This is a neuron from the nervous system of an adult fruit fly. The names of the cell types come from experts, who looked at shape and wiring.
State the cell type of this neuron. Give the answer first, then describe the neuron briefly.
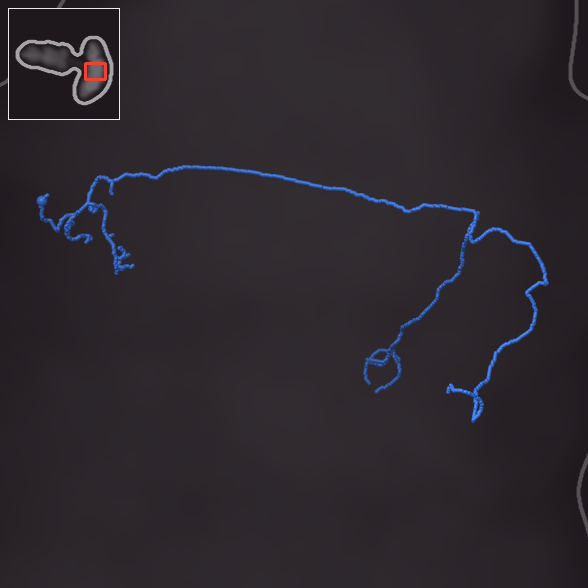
The cell type is KCab-m. Its broad class is central-brain intrinsic neuron. It lies in the brain. In this view it is wider than it is tall.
